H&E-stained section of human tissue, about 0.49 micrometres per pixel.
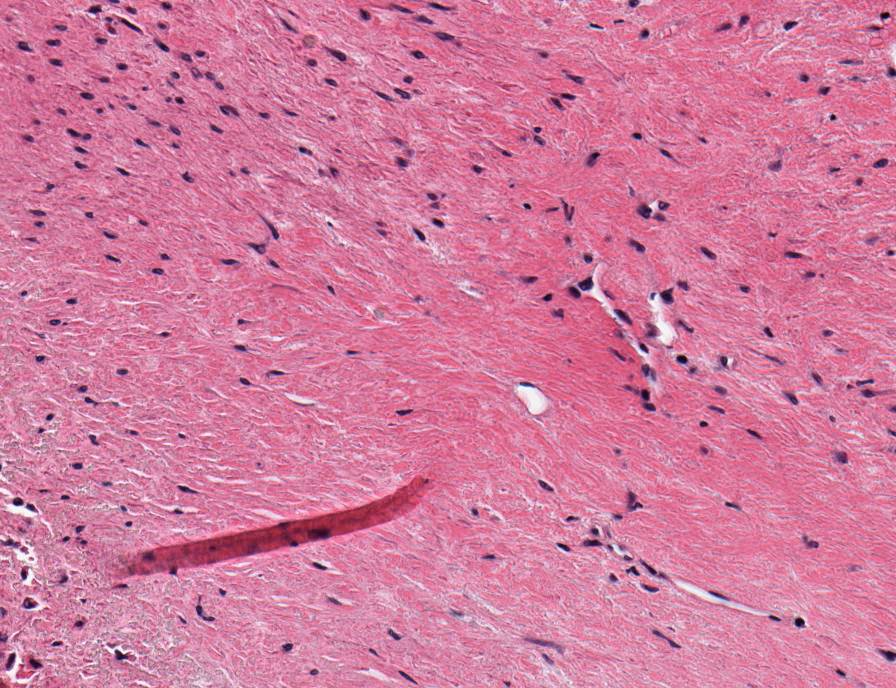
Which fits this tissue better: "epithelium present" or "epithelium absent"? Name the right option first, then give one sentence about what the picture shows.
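Epithelium absent. No epithelium is present anywhere in the field.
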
